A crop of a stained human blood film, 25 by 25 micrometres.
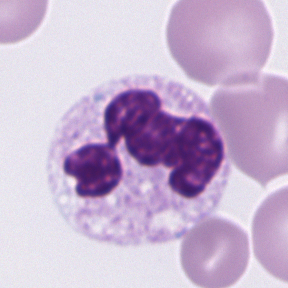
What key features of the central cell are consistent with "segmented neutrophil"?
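First, the nucleus: it is split into separate lobes joined by narrow connections.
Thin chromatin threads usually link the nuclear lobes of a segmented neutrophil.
The narrow connections here agree with that. Second, the chromatin is dark purple and coarsely clumped. Third, the cytoplasm is pale pinkish-lilac. Fourth, fine small lilac granules fill it.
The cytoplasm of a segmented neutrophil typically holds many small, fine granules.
These granules fit that as well.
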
